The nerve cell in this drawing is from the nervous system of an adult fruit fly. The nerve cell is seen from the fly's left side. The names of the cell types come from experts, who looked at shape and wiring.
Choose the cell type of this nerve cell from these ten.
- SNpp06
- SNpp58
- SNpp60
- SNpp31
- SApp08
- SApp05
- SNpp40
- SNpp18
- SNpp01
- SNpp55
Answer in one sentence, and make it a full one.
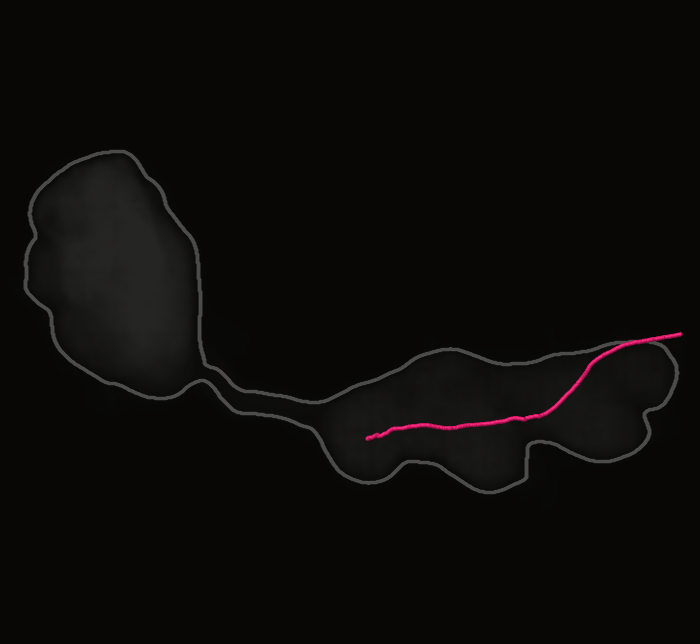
With respect to cell type, this nerve cell is SNpp01.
